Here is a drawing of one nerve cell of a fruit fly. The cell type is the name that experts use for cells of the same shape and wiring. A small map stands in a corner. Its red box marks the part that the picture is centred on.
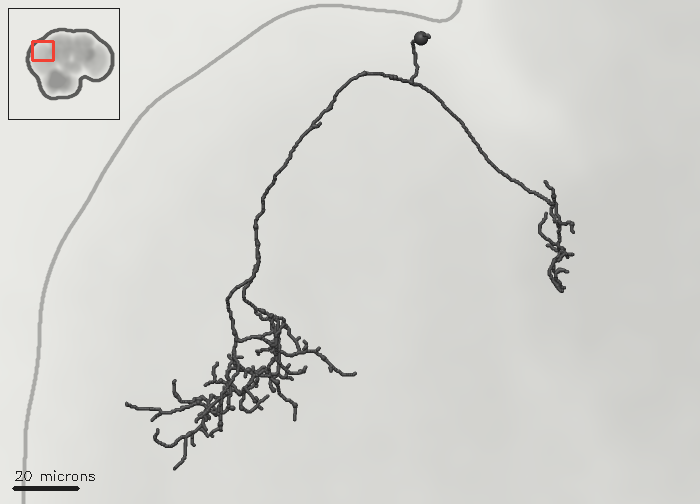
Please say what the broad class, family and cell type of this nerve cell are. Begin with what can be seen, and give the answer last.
The cell body can be seen at the top of the picture. By the scale bar it is about 140 microns wide in this view. Dozens of branch ends can be seen. Its broad class is optic-lobe intrinsic neuron. The family is MeLo. It is of cell type MeLo3b.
